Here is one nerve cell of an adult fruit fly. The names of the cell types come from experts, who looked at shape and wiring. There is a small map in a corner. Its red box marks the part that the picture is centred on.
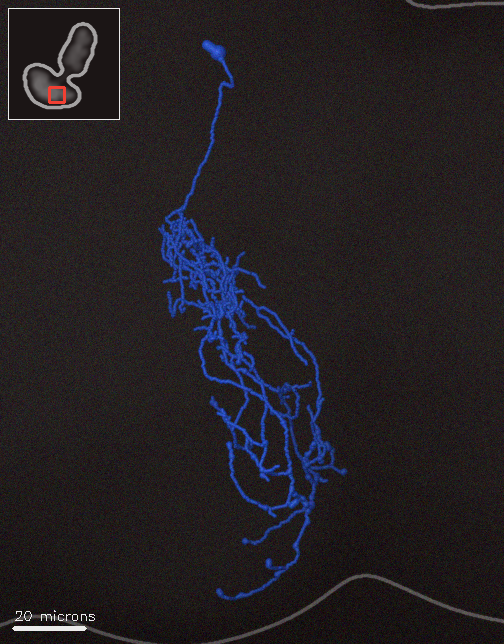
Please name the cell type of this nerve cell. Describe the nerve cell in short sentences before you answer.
It is in the brain and does not reach the nerve cord. Its cell body lies at the top of the picture. The picture shows dozens of branch ends. Its broad class is central-brain intrinsic neuron. Its cell type is PVLP099.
